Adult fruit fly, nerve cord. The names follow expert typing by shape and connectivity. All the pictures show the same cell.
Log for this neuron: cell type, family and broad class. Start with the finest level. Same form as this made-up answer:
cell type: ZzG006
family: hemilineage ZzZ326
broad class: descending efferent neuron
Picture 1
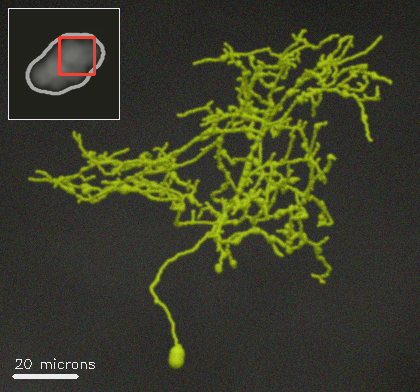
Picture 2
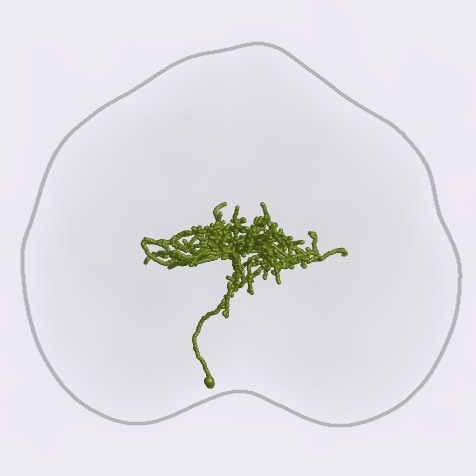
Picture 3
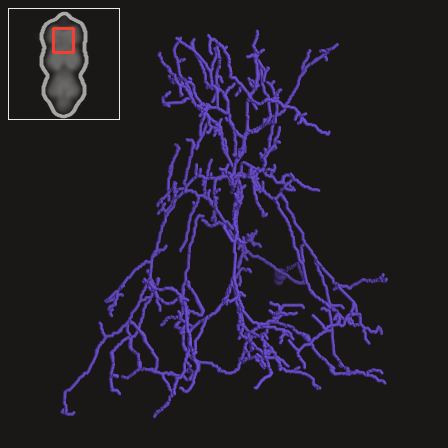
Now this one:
cell type: IN05B051
family: hemilineage 05B
broad class: nerve-cord intrinsic neuron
